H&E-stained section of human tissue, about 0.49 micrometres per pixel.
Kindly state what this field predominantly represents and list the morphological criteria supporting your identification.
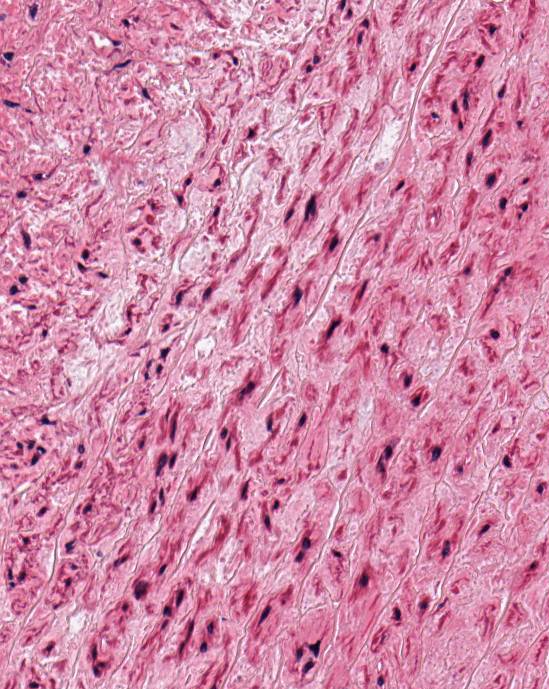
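I'd call this the tunica media of an artery. Most of the field is parallel bundles of elongated spindle cells running from lower left to upper right, with dark, elongated nuclei, many blunt-ended.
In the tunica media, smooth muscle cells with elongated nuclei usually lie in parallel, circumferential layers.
Toward the upper left corner the cells grow less orderly, cut in varied planes with paler loose areas between, and nowhere do I see epithelium, glands or fat cells.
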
